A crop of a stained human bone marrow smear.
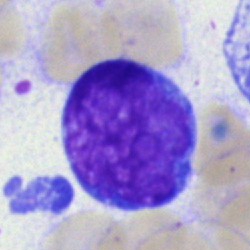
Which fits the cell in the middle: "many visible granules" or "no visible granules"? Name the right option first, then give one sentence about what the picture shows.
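No visible granules. No granules are visible in the cytoplasm.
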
